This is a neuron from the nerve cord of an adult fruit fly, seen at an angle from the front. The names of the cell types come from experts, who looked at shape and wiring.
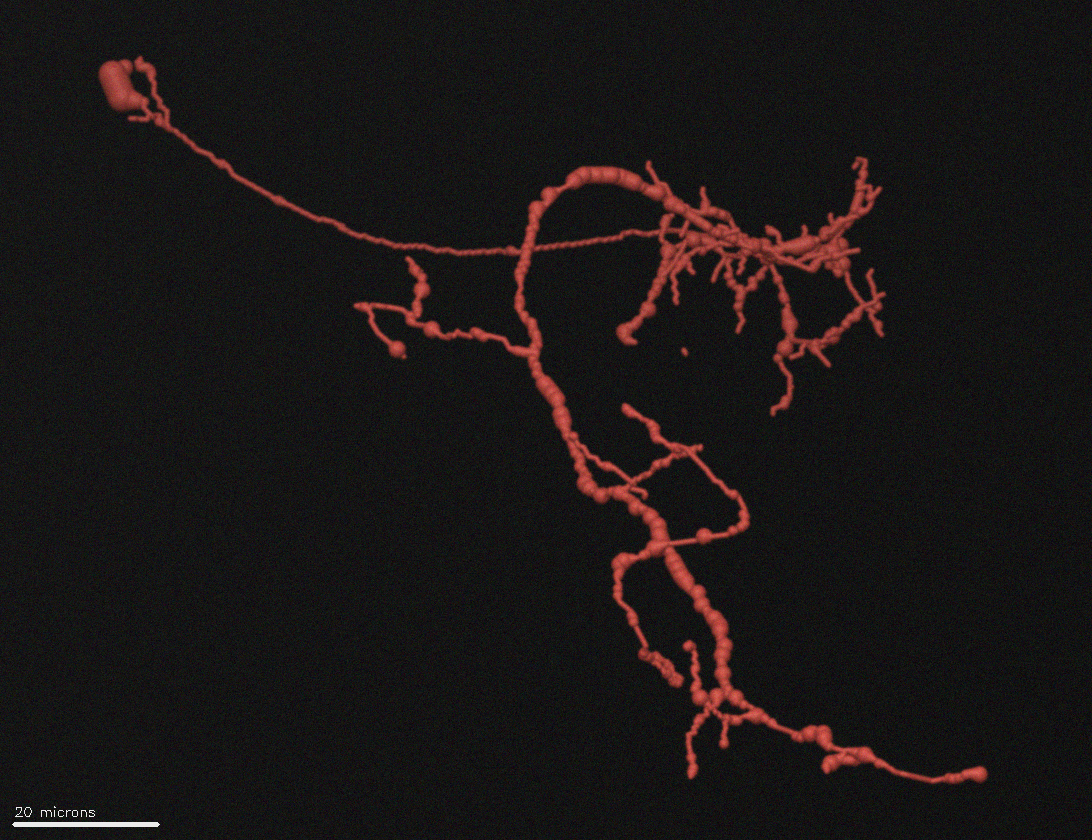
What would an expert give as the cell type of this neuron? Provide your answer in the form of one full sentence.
To this neuron applies the cell type name IN06A094.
